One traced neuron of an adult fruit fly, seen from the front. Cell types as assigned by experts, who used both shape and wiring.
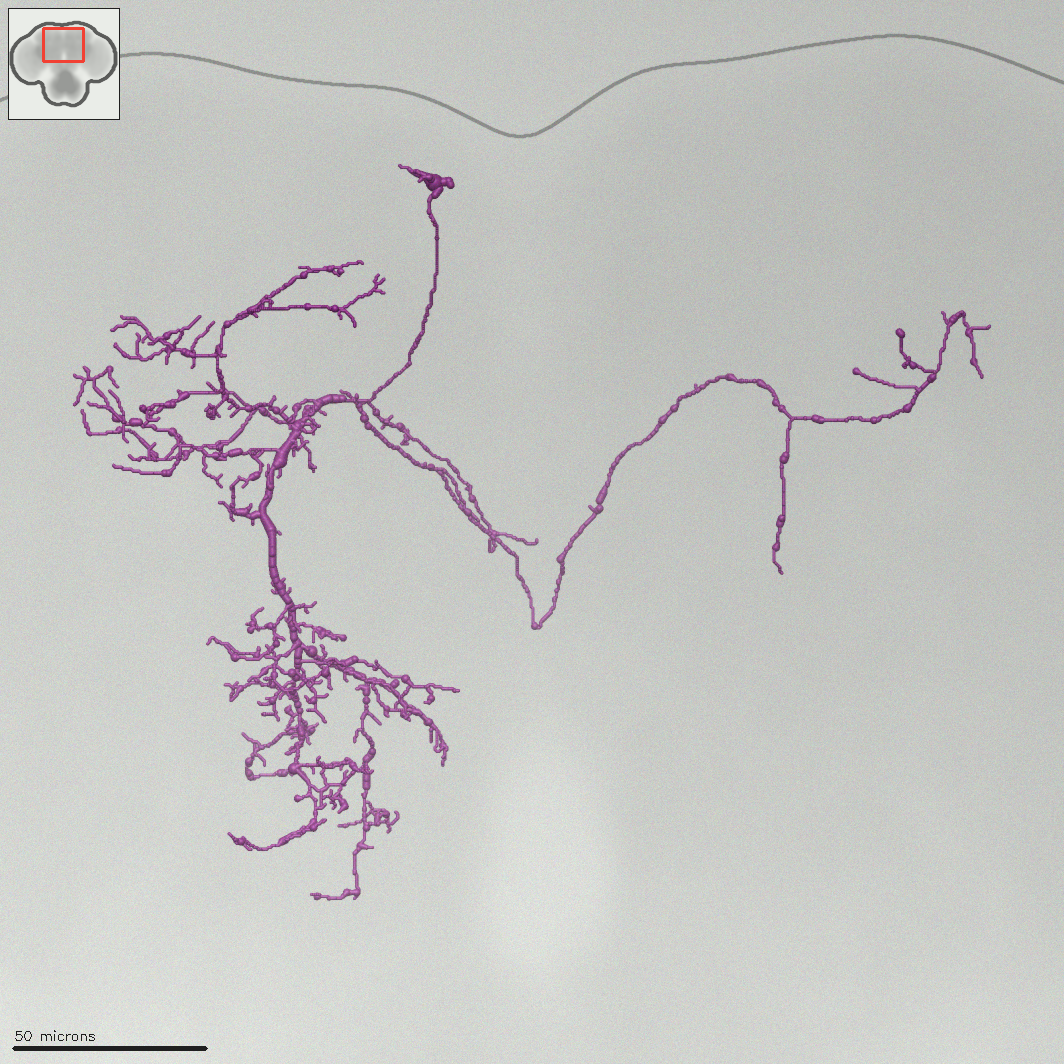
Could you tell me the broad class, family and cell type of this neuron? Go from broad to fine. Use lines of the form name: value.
broad class: central-brain intrinsic neuron
family: hemilineage SMPad2
cell type: VES202m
